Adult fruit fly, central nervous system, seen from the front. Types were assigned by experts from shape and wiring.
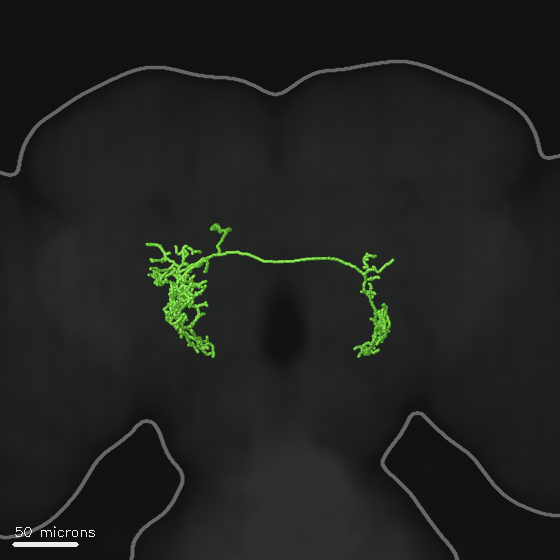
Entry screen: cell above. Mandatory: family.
hemilineage DM5_central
